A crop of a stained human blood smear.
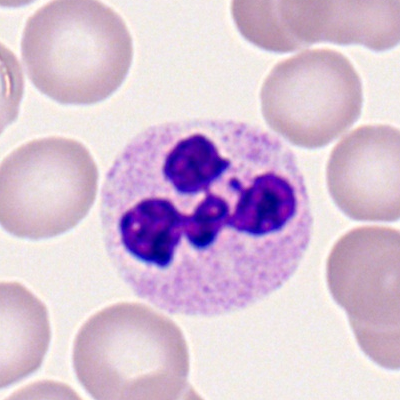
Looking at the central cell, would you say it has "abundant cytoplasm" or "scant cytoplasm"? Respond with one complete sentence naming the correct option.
A wide area of cytoplasm encircles its nucleus.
